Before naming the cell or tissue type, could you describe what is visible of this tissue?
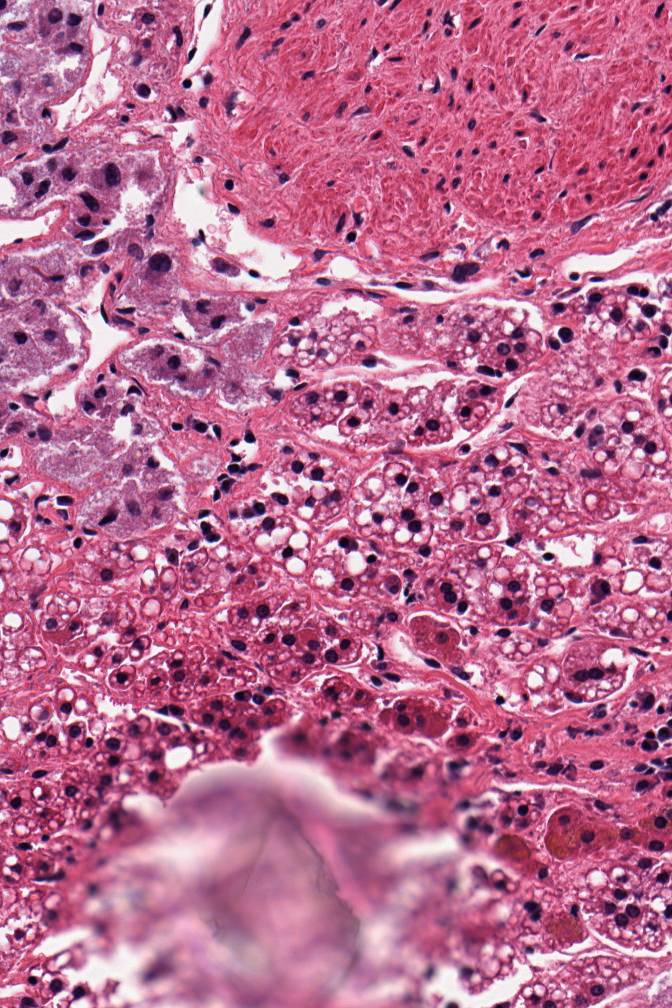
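Begin at the centre, where the cells sit in rounded nests divided by thin pink fibrous septa. In the middle and lower field, most cells have cytoplasm packed with many small, clear, round vacuoles, and their nuclei are small, round and darkly stained. Now look to the upper left: there the cells have granular purple-pink cytoplasm and larger nuclei, without clear vacuoles. The tissue is adrenal gland.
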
